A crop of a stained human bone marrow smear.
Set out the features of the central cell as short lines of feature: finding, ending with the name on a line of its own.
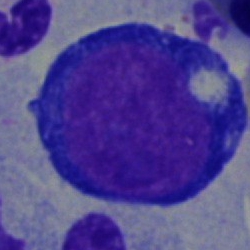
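Border: round and mostly smooth, as far as I can tell.
Left edge: a small pointed projection sticking out there.
Upper right: a pale round clear area, sitting just beside the nucleus.
Cytoplasm: no granules that I can see.
So, the cell: proerythroblast.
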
